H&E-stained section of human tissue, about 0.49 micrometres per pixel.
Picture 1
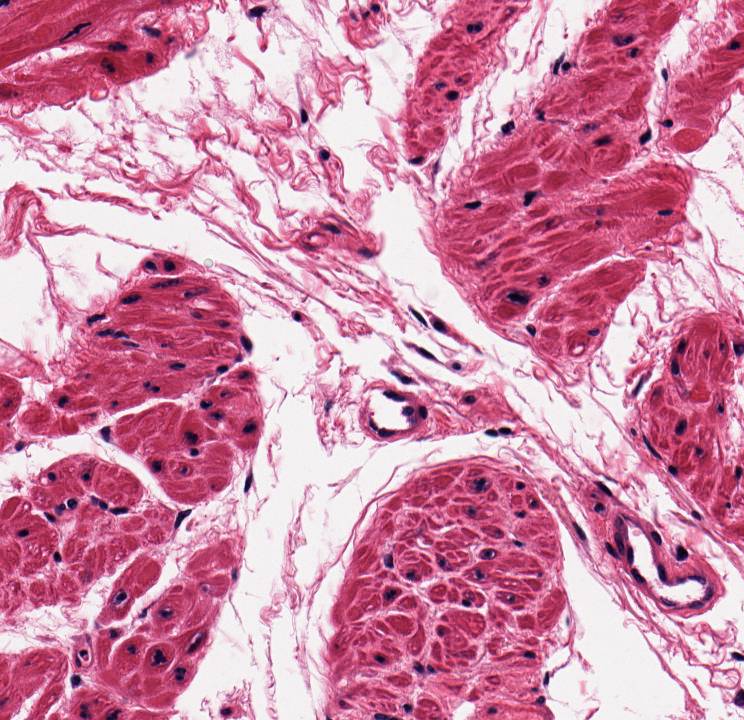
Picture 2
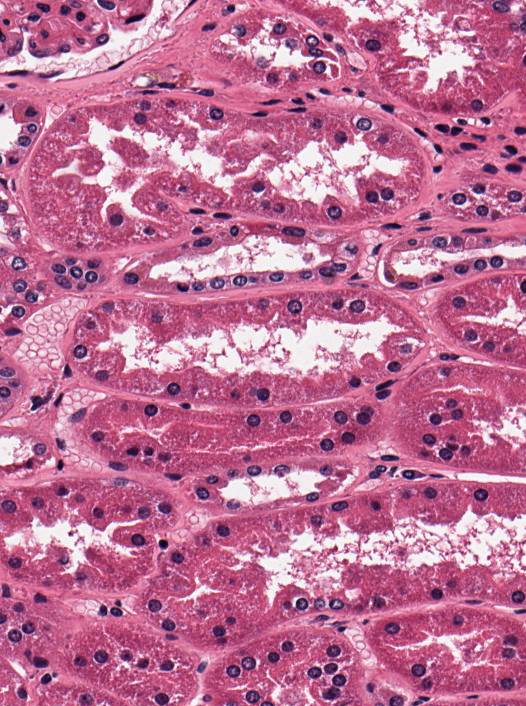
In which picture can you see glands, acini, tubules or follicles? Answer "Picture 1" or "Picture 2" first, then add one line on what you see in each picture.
Picture 2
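What picture 1 shows: No epithelium, glands or fat cells are present anywhere in the field.
What picture 2 shows: The field is packed with closely set tubules, most cut lengthwise and running roughly left to right.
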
